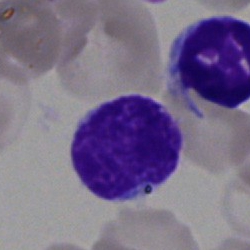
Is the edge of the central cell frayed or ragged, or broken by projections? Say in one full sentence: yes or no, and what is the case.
No, smooth rather than rough is the outline of this cell.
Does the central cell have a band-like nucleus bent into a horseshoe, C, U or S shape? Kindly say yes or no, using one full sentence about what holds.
No, this cell has one compact round or oval nucleus.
